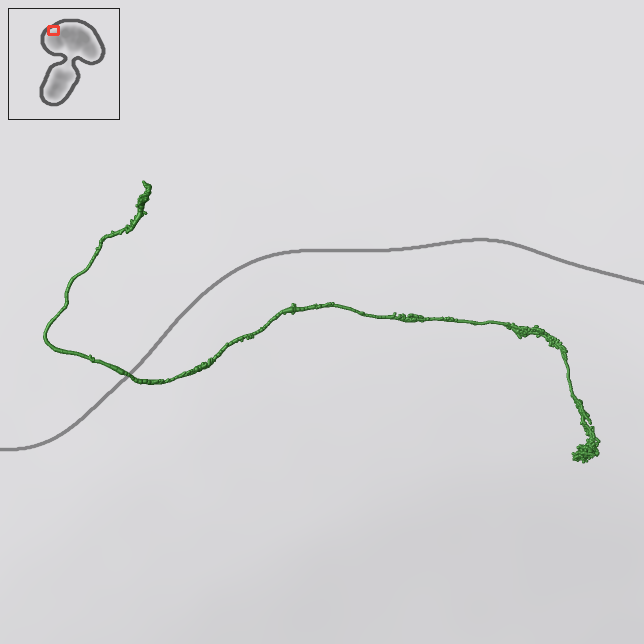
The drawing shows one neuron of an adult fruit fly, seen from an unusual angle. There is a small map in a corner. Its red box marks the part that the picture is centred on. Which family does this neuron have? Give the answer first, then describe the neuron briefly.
The name of its family is class visual. It is a photoreceptor or other optic-lobe sensory neuron. It is in the brain and does not reach the nerve cord. The drawing shows no cell body.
